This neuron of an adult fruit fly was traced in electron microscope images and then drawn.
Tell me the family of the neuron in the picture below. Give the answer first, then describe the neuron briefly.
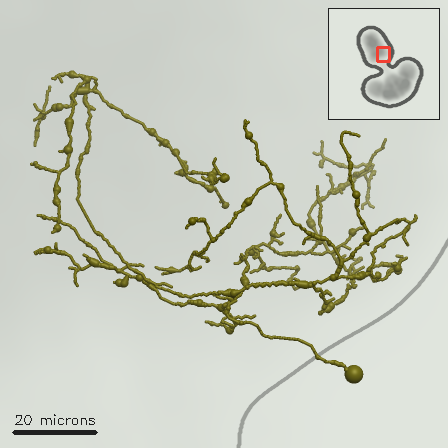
Its family is hemilineage 09A. Its broad class is nerve-cord intrinsic neuron. The cell body can be seen at the lower right of the picture. By the scale bar it is about 95 microns wide in this view. Dozens of branch ends can be seen.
